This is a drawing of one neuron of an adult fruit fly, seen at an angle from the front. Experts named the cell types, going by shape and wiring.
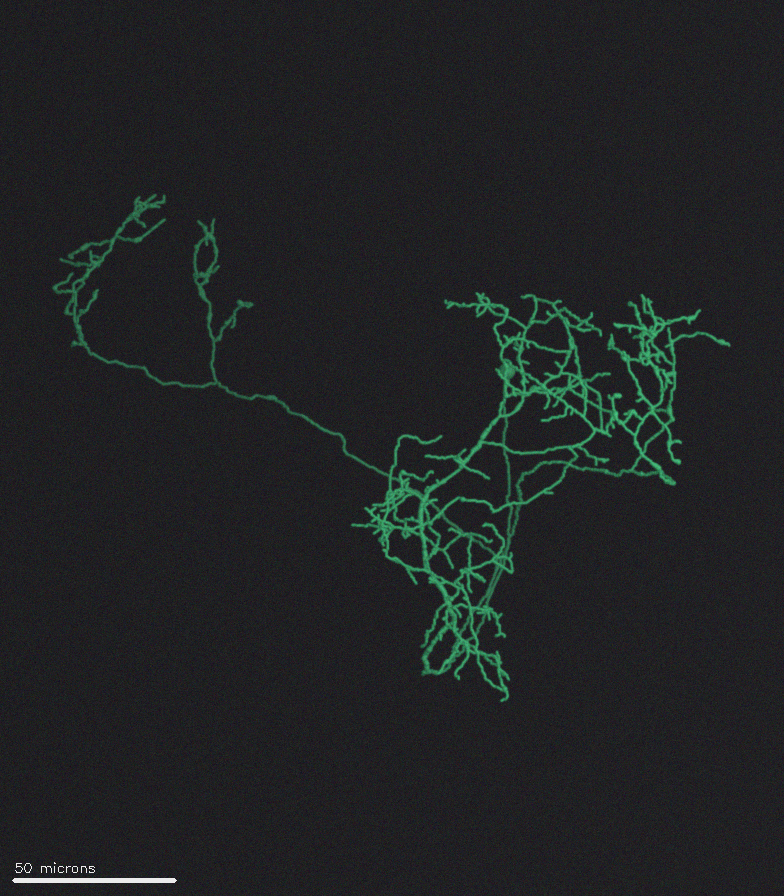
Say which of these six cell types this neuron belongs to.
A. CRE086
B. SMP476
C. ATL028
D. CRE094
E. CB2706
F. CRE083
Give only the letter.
F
